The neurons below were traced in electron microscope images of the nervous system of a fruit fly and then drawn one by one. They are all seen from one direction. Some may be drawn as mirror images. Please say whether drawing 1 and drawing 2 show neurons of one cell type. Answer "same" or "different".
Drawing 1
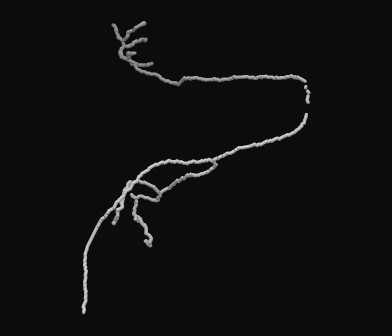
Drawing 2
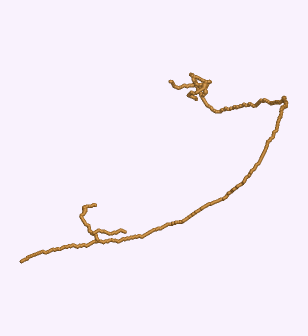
different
